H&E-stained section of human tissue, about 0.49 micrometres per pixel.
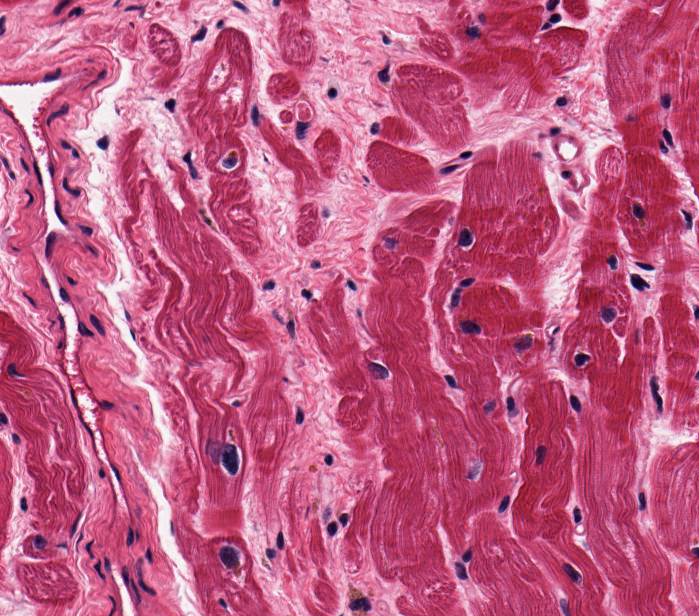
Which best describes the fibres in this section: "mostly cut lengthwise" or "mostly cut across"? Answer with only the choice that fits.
Mostly cut lengthwise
